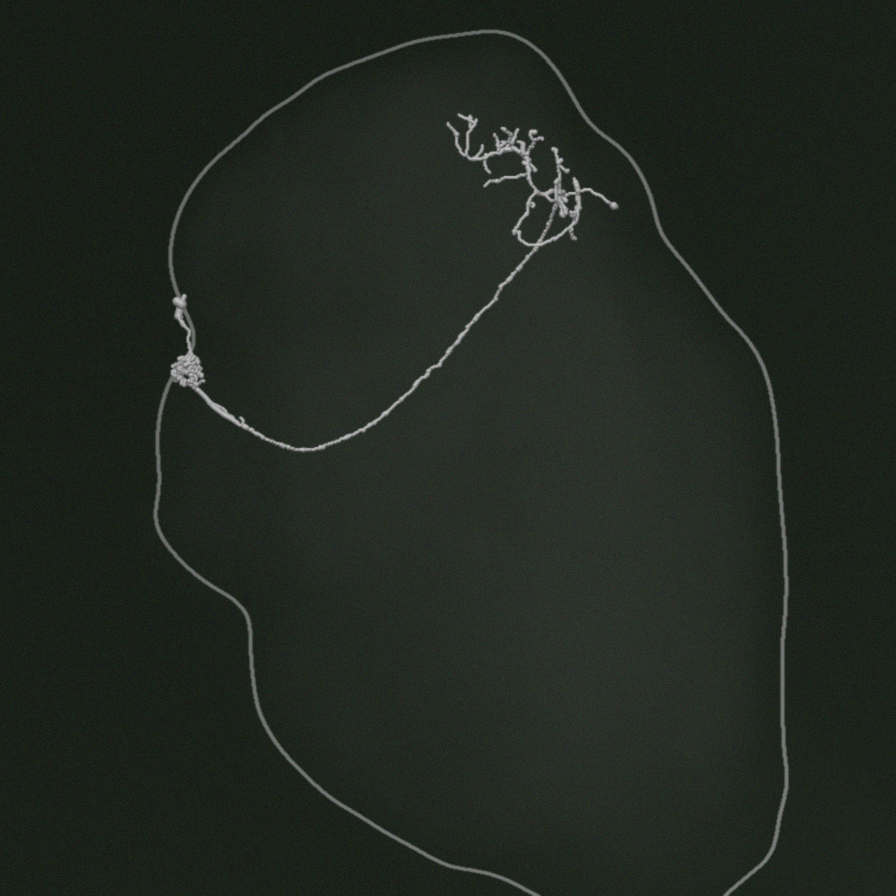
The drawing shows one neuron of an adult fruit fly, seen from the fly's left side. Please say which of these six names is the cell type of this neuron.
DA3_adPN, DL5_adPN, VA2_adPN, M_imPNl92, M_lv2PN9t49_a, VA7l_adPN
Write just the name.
DA3_adPN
